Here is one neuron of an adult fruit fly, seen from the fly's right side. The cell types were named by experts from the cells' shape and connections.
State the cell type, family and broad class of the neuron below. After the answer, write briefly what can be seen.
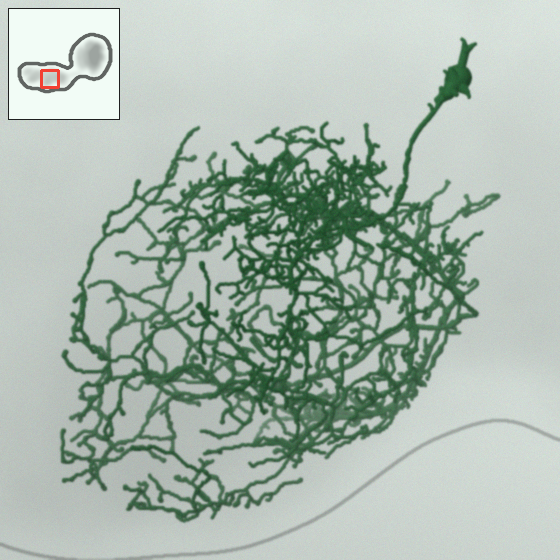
The cell type is IN09A001. Its family is hemilineage 09A. This is a nerve-cord intrinsic neuron. More than a hundred branch ends can be seen. As drawn here it is about as wide as it is tall.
